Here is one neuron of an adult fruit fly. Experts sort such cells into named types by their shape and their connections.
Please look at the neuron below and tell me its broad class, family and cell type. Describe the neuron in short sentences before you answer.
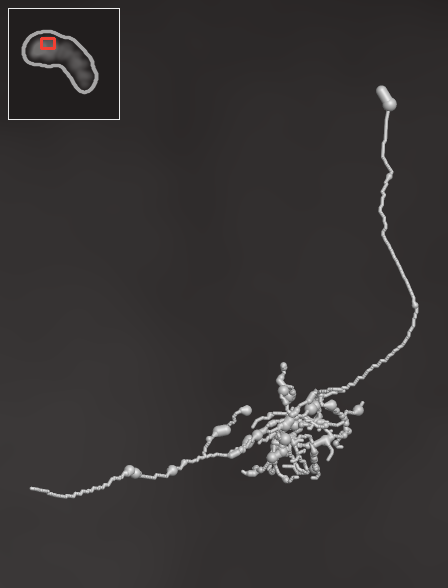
Its cell body lies at the upper right of the picture. As drawn here it is about as wide as it is tall. It is a central-brain intrinsic neuron. The family is hemilineage ALv2. The cell type is v2LN46.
